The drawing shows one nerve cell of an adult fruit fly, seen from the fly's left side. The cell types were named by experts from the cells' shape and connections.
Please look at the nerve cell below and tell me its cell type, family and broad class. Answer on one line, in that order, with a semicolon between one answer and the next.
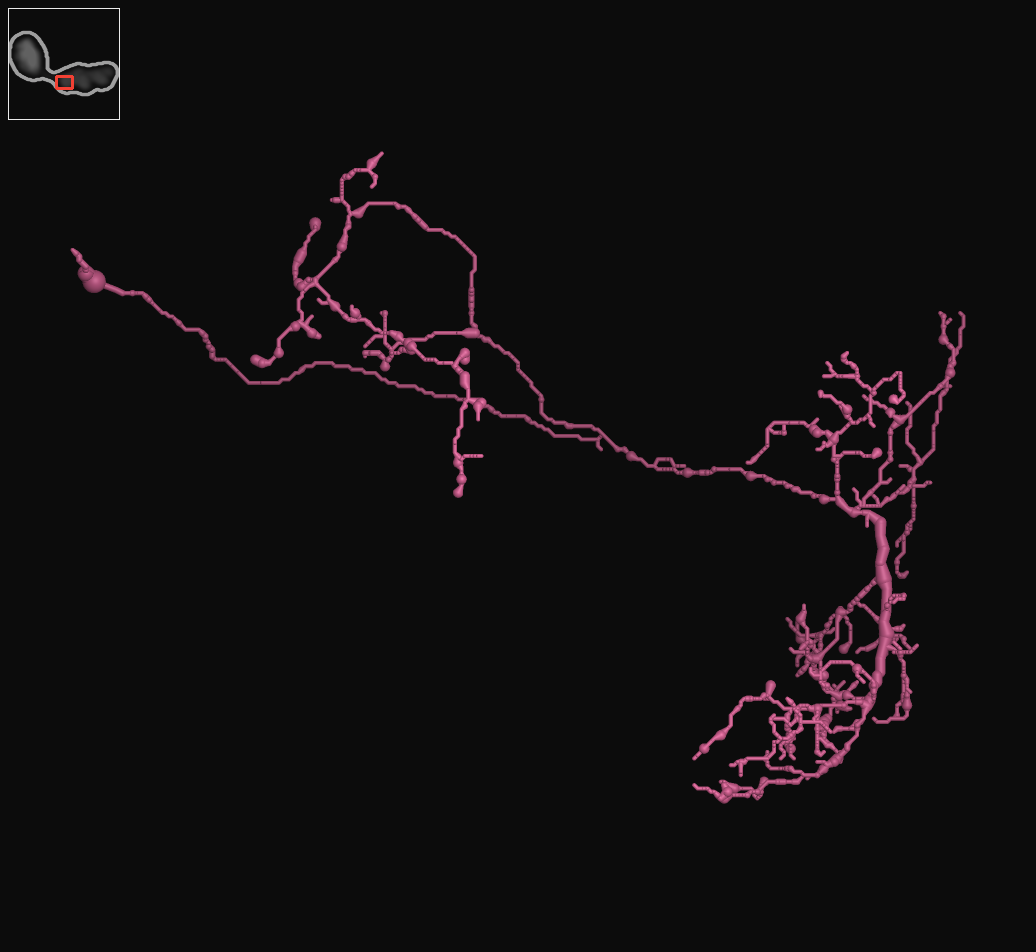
IN16B076; hemilineage 16B; nerve-cord intrinsic neuron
